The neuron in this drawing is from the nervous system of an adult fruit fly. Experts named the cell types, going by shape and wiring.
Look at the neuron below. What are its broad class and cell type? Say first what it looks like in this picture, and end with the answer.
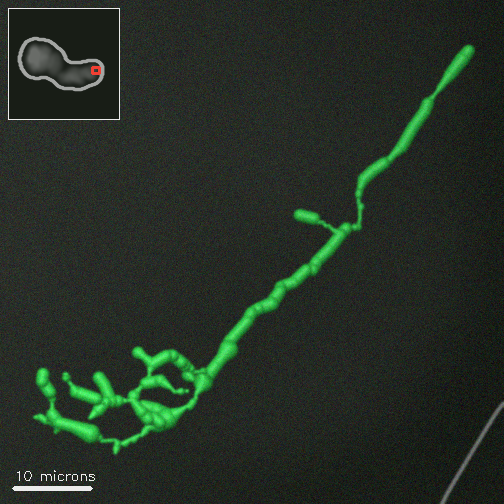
No cell body is drawn. From left to right in the picture it spans about 55 microns. Its broad class is sensory neuron entering the nerve cord. It is of cell type SNxx11.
